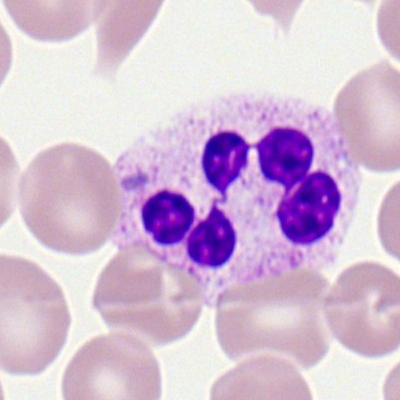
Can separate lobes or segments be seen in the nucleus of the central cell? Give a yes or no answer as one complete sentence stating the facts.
Yes, there are two or more lobes making up the nucleus of the cell.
